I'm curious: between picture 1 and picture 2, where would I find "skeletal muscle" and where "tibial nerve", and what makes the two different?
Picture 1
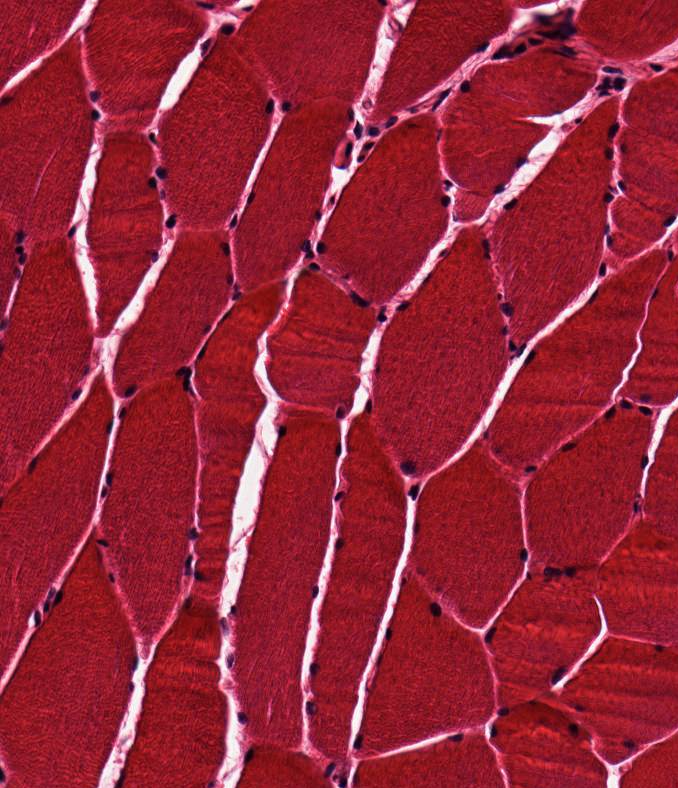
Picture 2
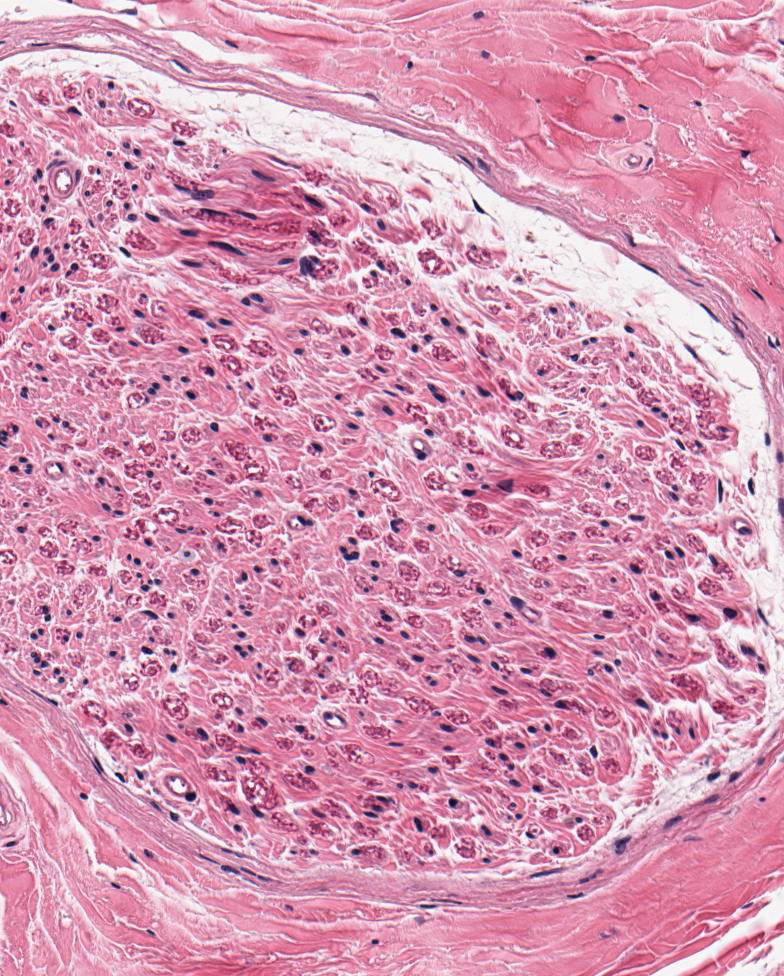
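Skeletal muscle is picture 1, tibial nerve picture 2. Nuclei: in the muscle, small and dark at fibre edges; in the nerve, small, dark, oval to elongated and scattered fairly evenly among the fibres. Fibres: the muscle's stain a deep, even eosinophilic red; the nerve's fascicle holds many small round pink profiles with pale rims. Surroundings: empty white shrinkage clefts separate many muscle fibres; dense pink collagen with sparse spindle-shaped nuclei encloses the fascicle.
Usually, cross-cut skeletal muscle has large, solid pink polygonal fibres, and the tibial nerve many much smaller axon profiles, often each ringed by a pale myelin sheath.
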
